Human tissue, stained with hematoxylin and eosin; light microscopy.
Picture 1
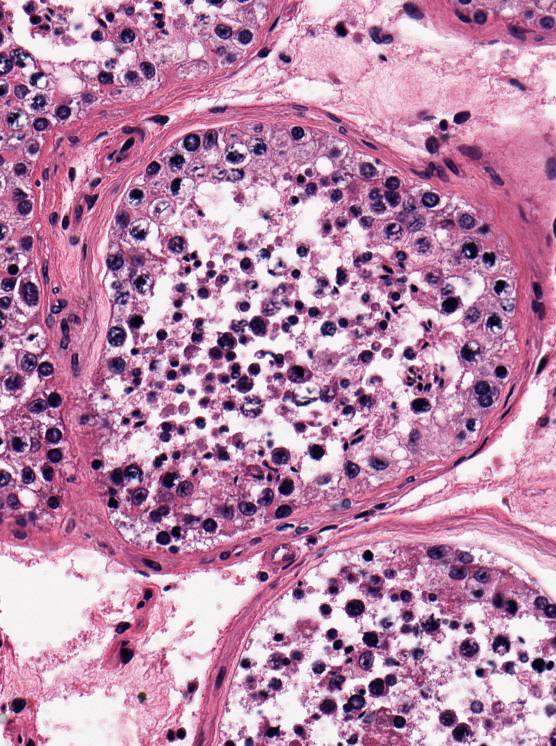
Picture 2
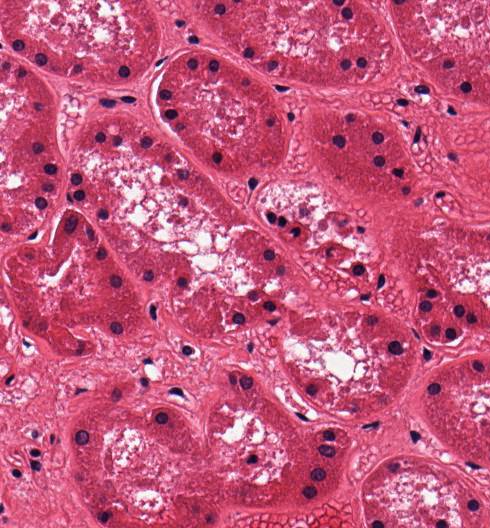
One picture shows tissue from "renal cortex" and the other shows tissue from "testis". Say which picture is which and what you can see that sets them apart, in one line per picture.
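Picture 1: testis. The lining inside the wall is made of many layers of rounded cells.
Picture 2: renal cortex. Each tubule is lined by a single layer of cells with abundant pink granular cytoplasm.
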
